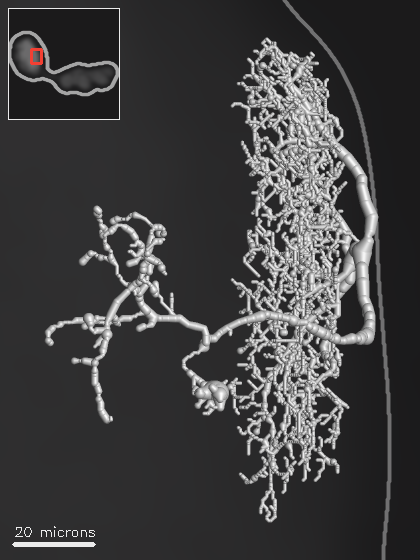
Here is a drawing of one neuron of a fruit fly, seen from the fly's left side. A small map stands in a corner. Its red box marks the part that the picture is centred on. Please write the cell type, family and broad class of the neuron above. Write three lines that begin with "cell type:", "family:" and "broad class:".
cell type: LPT26
family: LPT
broad class: visual projection neuron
